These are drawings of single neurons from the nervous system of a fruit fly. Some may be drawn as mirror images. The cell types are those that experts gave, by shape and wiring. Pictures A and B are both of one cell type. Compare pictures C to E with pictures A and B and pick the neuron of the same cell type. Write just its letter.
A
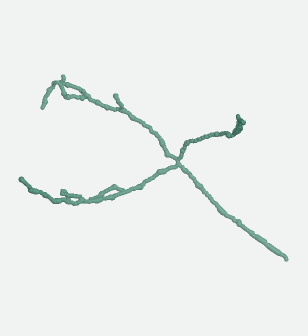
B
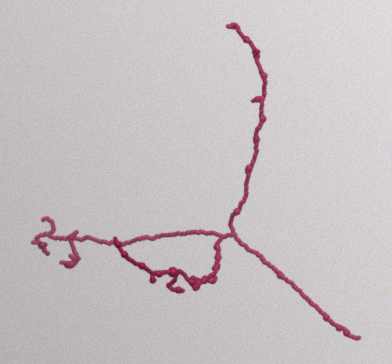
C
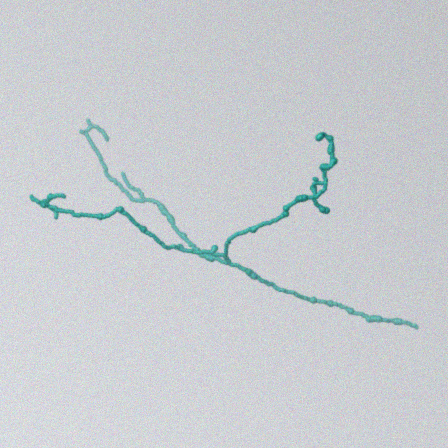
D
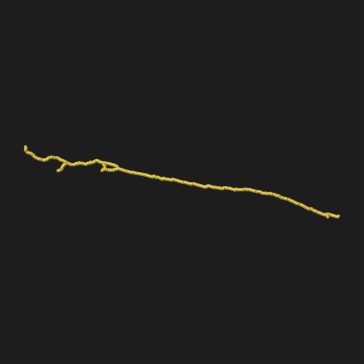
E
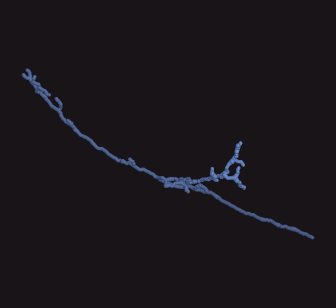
C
